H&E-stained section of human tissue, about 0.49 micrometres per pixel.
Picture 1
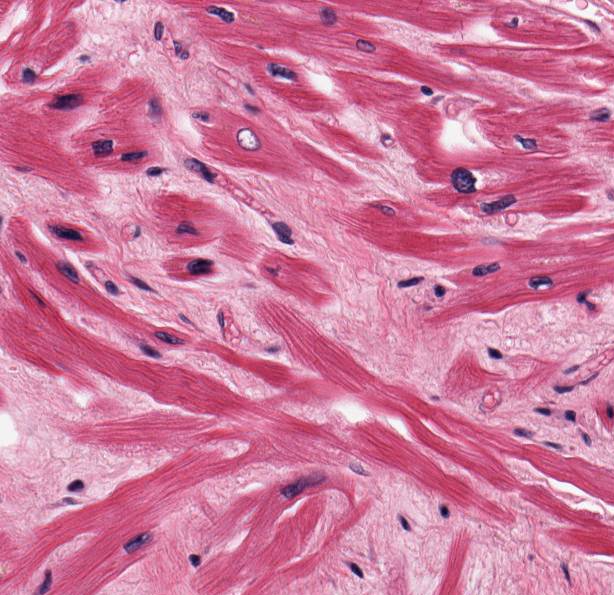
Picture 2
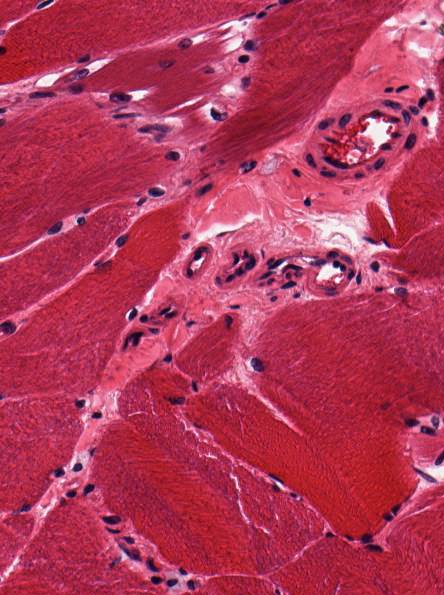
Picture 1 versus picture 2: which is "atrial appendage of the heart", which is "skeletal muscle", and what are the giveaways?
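In this pair, picture 1 is the atrial appendage of the heart and picture 2 is skeletal muscle. Its fibres run in short bundles in many directions, not one parallel array. Their dark oval to rectangular nuclei lie centrally, while in skeletal muscle the dark, flattened nuclei sit at the fibre edges.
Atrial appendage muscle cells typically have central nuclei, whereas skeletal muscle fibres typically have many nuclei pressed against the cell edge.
In picture 2 a pale pink connective tissue band runs diagonally from lower left toward upper right between muscle bundles, and a vessel at upper right holds red blood cells.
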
